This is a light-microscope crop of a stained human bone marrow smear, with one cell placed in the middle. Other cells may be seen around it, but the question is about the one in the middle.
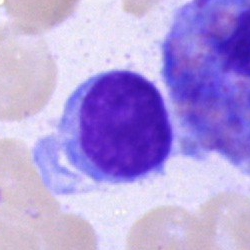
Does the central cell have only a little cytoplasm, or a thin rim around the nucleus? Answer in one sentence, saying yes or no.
Yes, around the nucleus there is only a narrow rim of cytoplasm.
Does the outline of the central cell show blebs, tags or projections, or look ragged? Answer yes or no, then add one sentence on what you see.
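Yes. A thin folded flap of cytoplasm extends from the lower left of the cell.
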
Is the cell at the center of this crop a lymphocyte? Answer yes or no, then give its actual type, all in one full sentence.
Yes, the cell that lies centrally is a lymphocyte.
